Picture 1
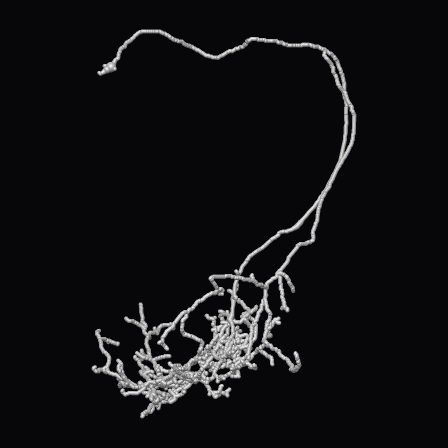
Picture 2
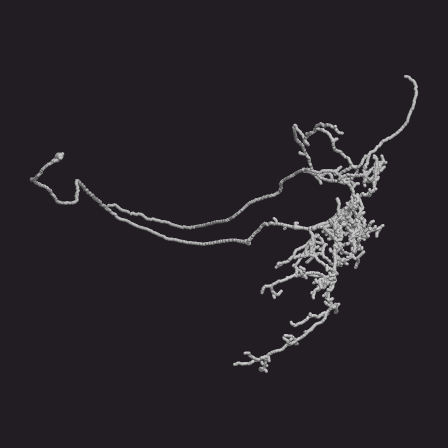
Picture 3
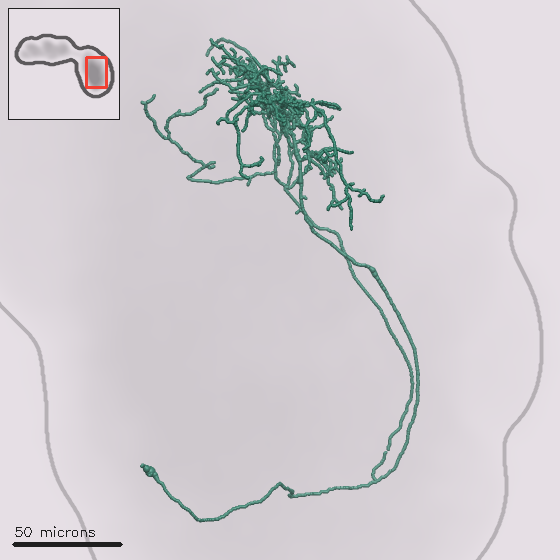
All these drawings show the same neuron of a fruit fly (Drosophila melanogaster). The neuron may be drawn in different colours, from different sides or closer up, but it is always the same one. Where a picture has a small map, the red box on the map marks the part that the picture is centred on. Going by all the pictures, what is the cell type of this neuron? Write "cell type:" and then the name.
cell type: CB0647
